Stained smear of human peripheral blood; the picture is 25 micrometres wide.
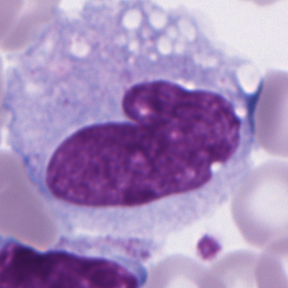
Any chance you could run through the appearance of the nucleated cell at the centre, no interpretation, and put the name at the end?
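Look at the edge first: it's irregular and ragged. The nucleus is folded, with a deep notch along its upper side. There's plenty of pale blue-grey cytoplasm, dusted with fine pinkish-purple granules. This one's a monocyte.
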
